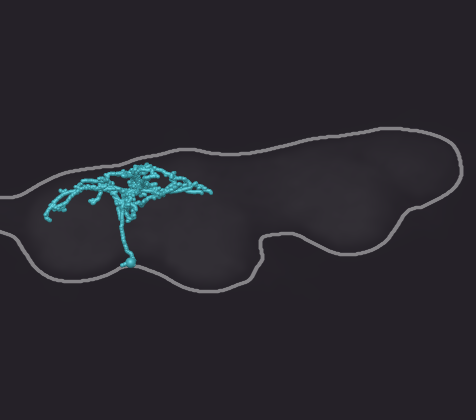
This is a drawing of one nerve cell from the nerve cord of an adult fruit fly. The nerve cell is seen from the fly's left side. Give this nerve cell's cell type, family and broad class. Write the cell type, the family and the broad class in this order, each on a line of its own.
IN00A032
hemilineage 00A
nerve-cord intrinsic neuron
